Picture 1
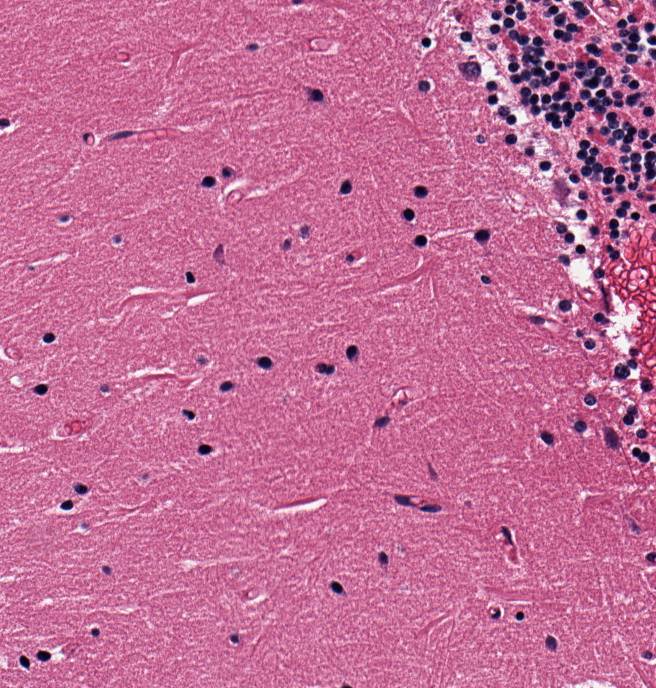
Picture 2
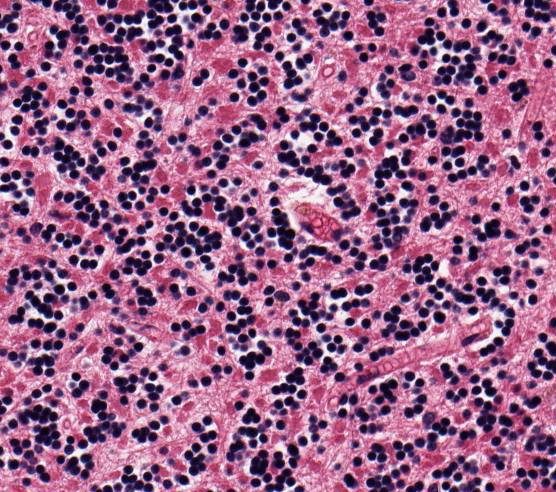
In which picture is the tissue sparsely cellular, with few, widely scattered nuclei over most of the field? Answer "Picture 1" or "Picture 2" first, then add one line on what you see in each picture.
Picture 1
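Picture 1: Most of the field, from the left edge to past the centre, is pale pink finely fibrillary tissue with sparse scattered nuclei.
Picture 2: Small round dark-blue nuclei are densely and fairly evenly packed across the whole field, with no layering or organised units.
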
